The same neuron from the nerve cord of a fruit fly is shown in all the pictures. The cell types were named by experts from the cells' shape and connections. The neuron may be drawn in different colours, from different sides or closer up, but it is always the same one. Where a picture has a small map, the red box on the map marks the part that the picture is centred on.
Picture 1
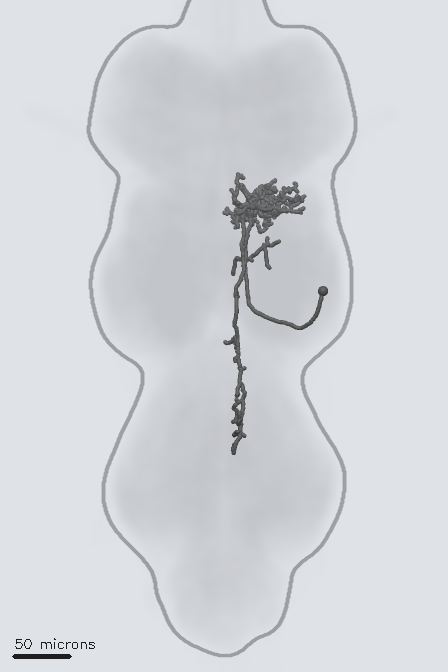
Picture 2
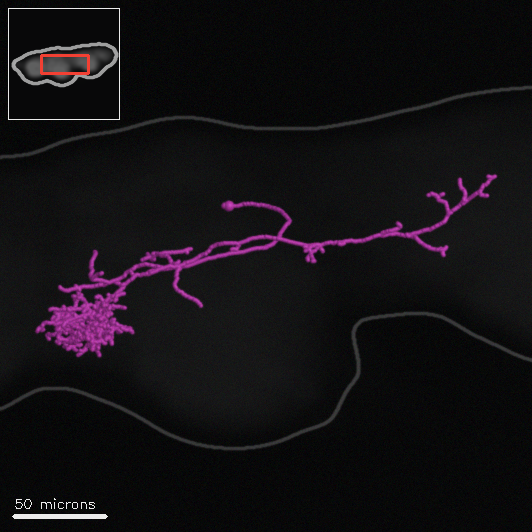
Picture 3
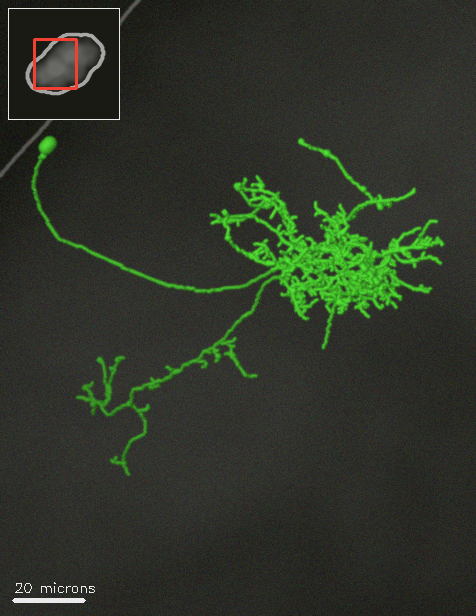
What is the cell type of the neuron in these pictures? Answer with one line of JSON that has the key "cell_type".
{"cell_type": "IN11A022"}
